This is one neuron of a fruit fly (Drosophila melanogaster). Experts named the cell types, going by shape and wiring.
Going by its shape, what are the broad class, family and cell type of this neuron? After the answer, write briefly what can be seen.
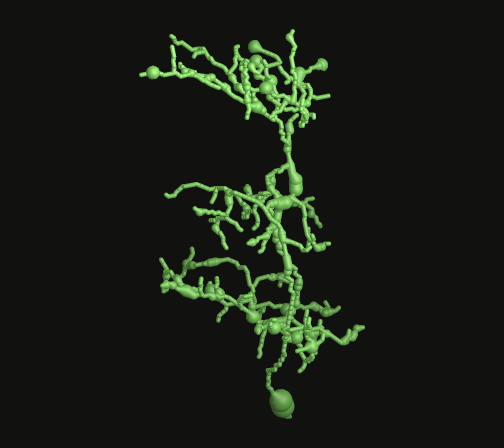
This is an optic-lobe intrinsic neuron. The family is Mi. The cell type is Mi14. The picture shows dozens of branch ends. As drawn here it is taller than it is wide.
